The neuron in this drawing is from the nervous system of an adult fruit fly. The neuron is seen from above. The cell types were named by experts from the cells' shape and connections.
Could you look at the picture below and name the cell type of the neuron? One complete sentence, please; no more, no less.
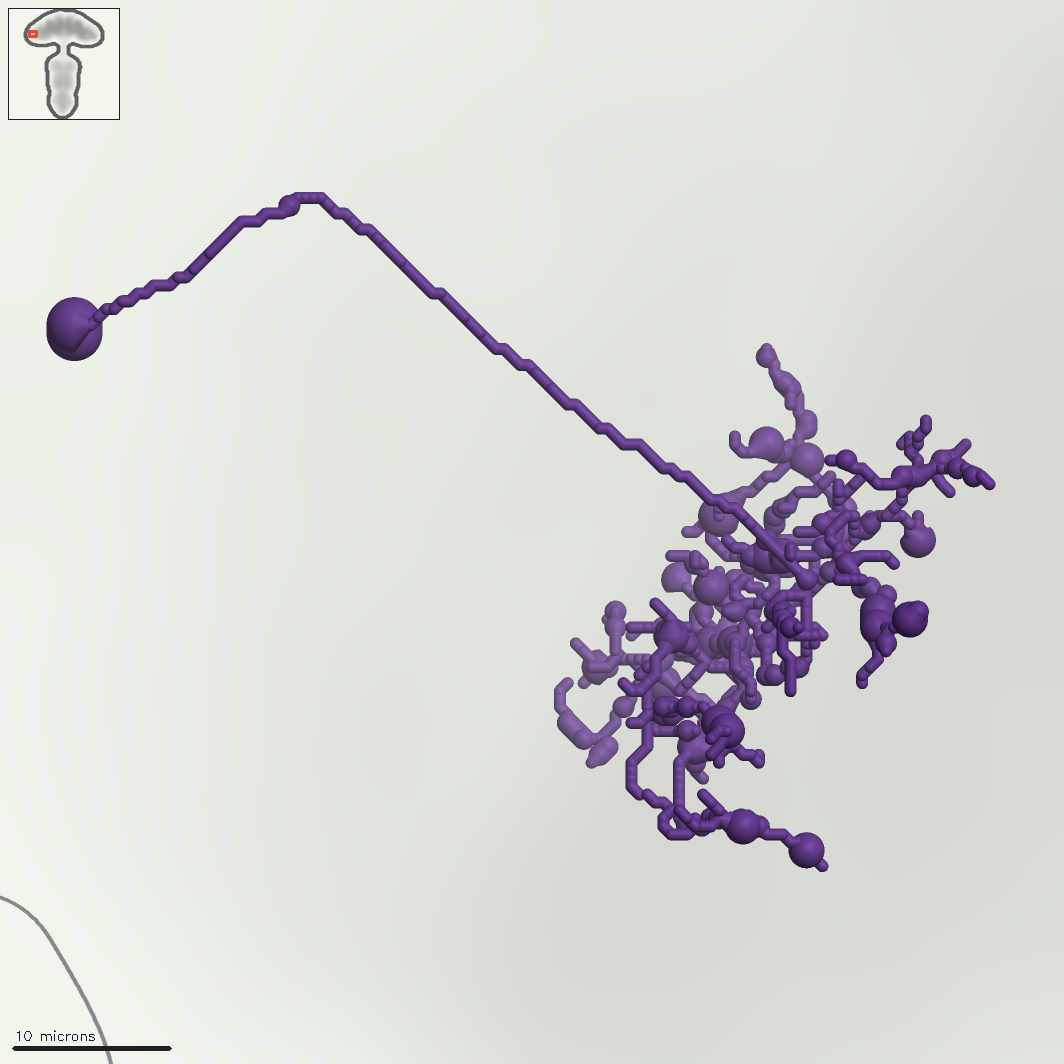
This neuron is of the type Cm5.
